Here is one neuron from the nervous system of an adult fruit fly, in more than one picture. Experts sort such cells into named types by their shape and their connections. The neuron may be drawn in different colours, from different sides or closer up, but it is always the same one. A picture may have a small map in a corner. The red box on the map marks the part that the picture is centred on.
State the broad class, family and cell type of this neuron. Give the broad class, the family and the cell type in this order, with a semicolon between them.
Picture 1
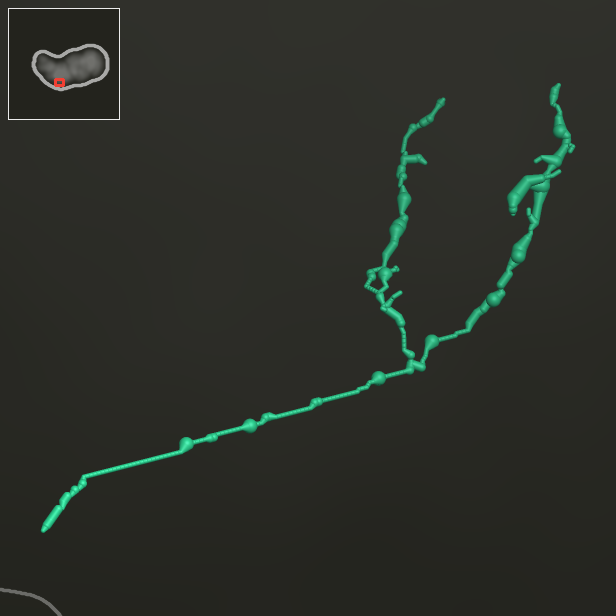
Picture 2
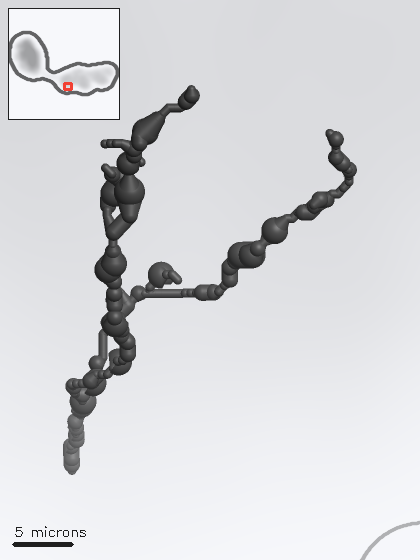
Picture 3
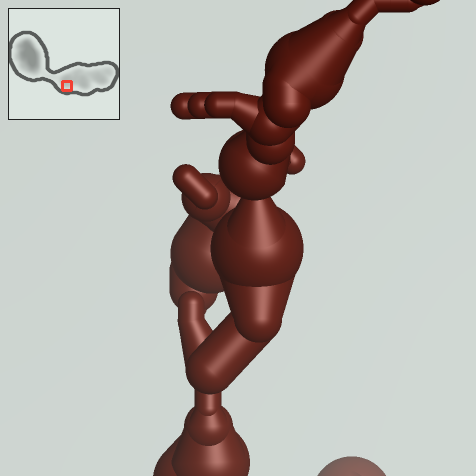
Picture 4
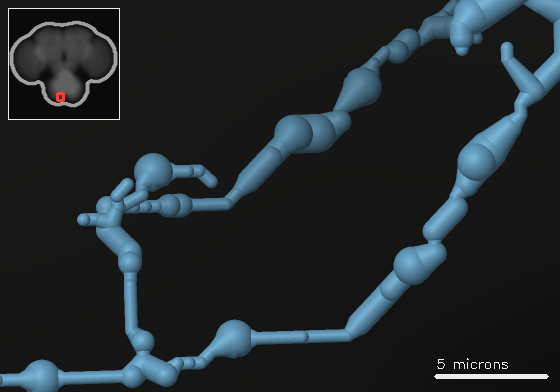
sensory neuron entering the nerve cord; class gustatory; LgLG2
